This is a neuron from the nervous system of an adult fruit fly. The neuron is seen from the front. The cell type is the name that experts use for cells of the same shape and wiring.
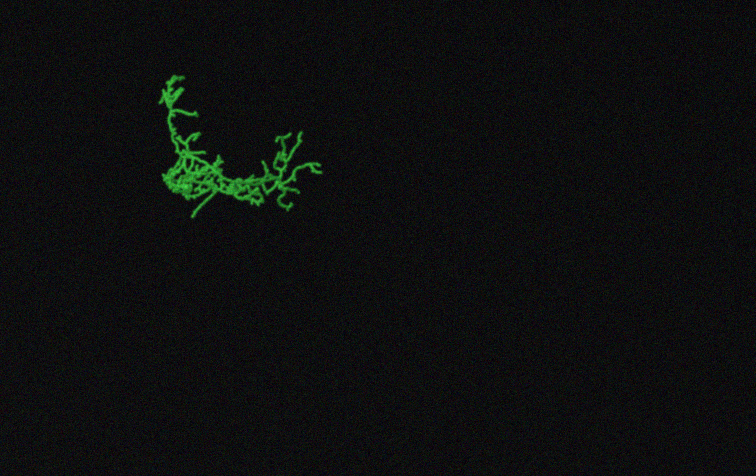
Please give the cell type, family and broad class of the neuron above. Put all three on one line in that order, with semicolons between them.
PLP055; hemilineage SLPa&l1_anterior; central-brain intrinsic neuron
